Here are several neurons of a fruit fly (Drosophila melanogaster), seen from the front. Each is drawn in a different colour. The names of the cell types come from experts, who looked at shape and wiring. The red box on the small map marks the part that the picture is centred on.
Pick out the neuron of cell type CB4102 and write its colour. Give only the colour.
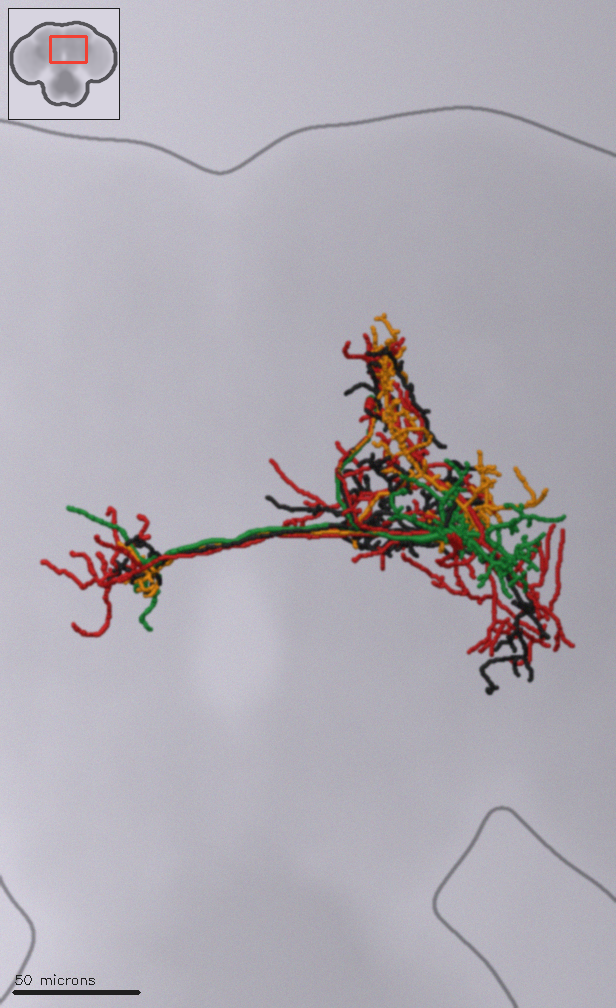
black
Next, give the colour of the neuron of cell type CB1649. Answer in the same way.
orange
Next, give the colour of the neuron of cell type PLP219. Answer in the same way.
green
